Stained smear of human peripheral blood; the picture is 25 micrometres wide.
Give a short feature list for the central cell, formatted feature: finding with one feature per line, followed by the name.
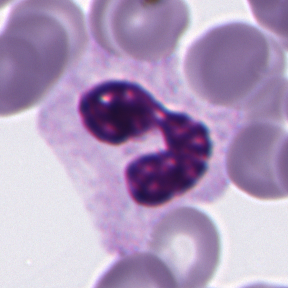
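Lobes: nucleus divided, thin strand joining the upper-left lobe to the rest
Chromatin: dark purple, coarsely clumped
Cytoplasm: plentiful, pale pinkish-lilac
Granules: fine, dust-like, pinkish, filling the cytoplasm
Cell type: segmented neutrophil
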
